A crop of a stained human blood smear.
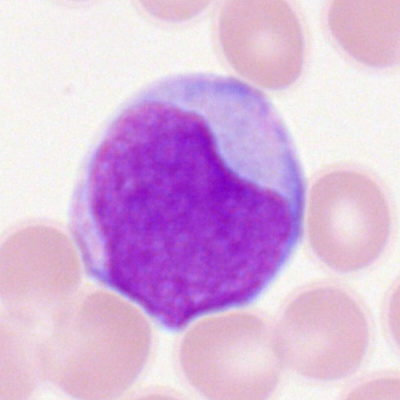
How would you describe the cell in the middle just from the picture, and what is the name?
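The outline here is roughly round and smooth. Its nucleus fills most of the cell and carries a broad notch on the upper right side. Around it, the cytoplasm is pale blue-grey. This is a myeloblast.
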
